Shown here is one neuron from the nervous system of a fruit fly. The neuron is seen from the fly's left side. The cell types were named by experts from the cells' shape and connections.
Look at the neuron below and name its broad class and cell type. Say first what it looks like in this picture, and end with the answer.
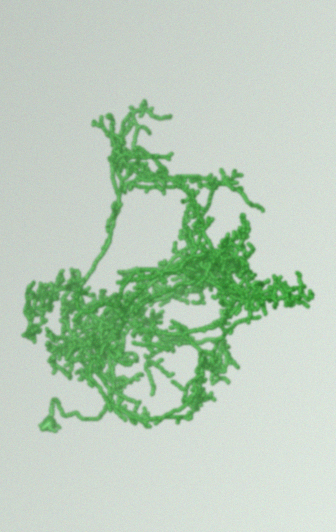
In this view it is about as wide as it is tall. It is a central-brain intrinsic neuron. It is of cell type AVLP396.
